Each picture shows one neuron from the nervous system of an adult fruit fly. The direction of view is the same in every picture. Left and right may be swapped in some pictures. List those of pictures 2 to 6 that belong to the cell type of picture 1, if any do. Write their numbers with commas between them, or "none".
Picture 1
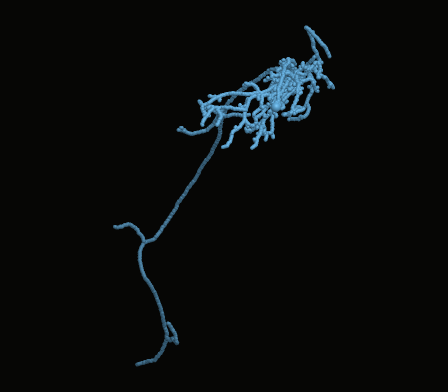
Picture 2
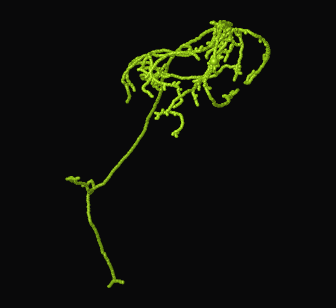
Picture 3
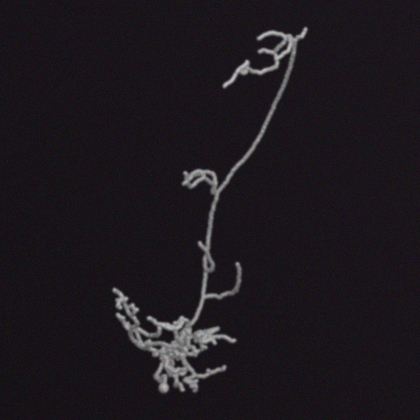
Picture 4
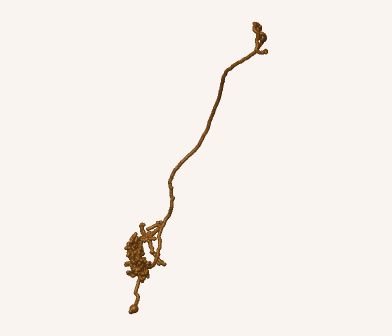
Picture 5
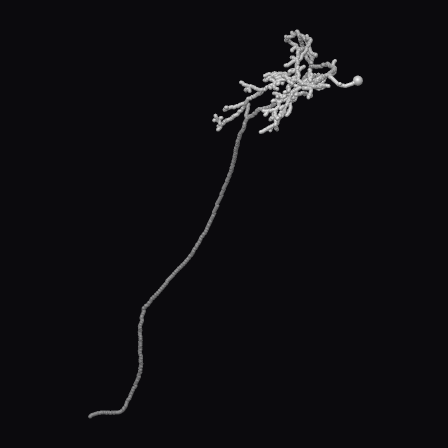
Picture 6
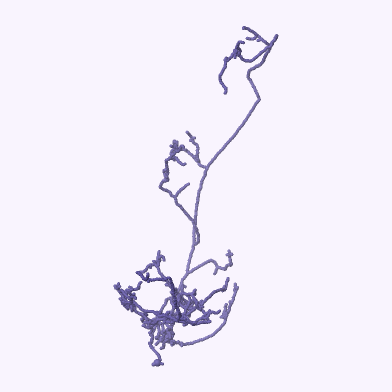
2, 3, 6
